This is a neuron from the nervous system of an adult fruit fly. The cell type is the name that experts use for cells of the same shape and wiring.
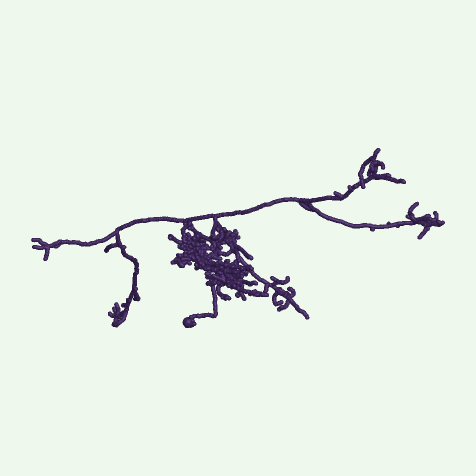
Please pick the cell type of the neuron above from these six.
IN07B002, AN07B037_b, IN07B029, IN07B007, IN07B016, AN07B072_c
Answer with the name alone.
IN07B002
